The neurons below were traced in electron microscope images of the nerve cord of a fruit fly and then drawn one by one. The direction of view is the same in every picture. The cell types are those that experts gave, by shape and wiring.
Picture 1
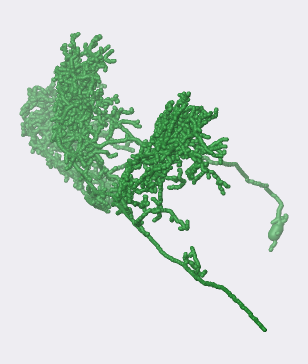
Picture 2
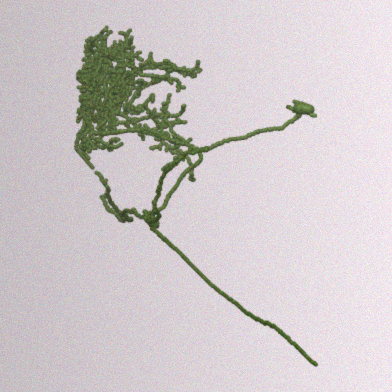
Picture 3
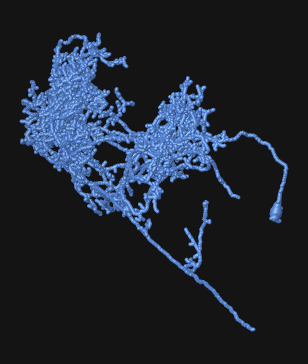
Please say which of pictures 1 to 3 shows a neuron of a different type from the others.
Picture 2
